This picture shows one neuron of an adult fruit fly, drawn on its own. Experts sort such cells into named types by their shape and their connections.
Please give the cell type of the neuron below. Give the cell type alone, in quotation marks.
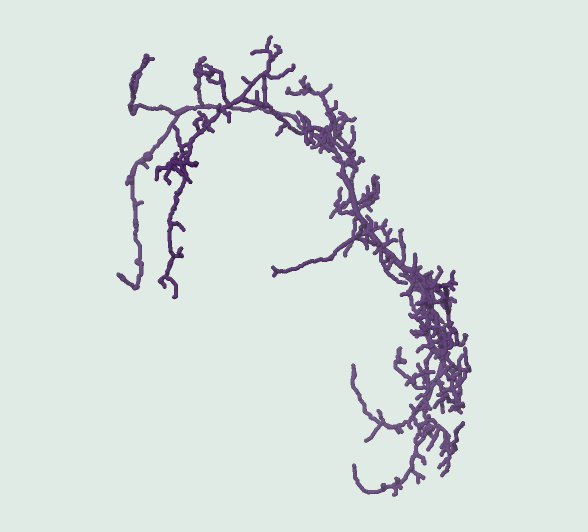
"IN03A026_c"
